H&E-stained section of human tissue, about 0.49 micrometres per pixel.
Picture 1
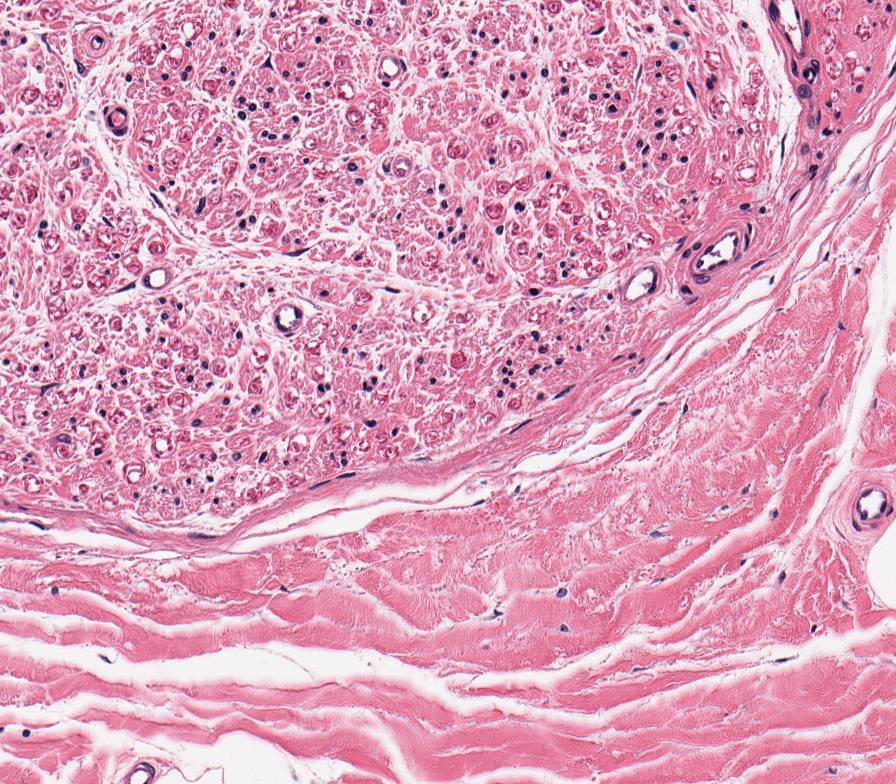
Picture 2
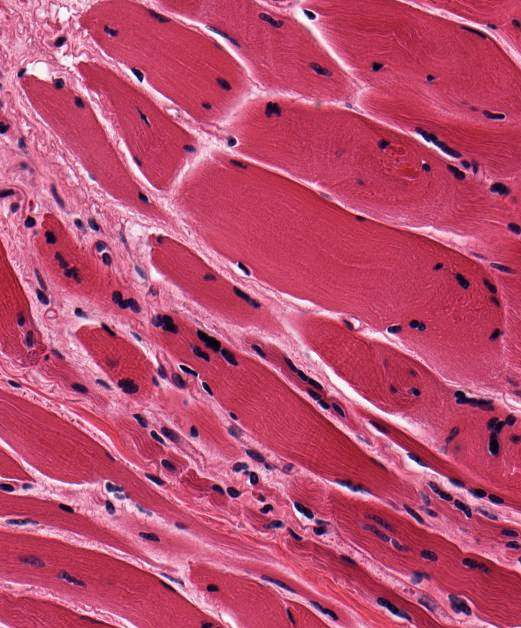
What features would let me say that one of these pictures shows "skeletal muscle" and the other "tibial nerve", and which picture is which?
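Step one: picture 1 is the tibial nerve, picture 2 skeletal muscle. Tibial nerve: a large rounded fascicle cut in cross-section fills the upper left two-thirds; thin pale connective tissue strands divide its fibres into small irregular groups, small dark oval nuclei are scattered throughout, and a thin layer of flattened cells with elongated nuclei wraps its lower edge. Skeletal muscle: dark elongated nuclei sit at fibre edges, not centres; narrow white clefts separate many fibres; fibres at upper right are broader than at lower left; no fat cells are present.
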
